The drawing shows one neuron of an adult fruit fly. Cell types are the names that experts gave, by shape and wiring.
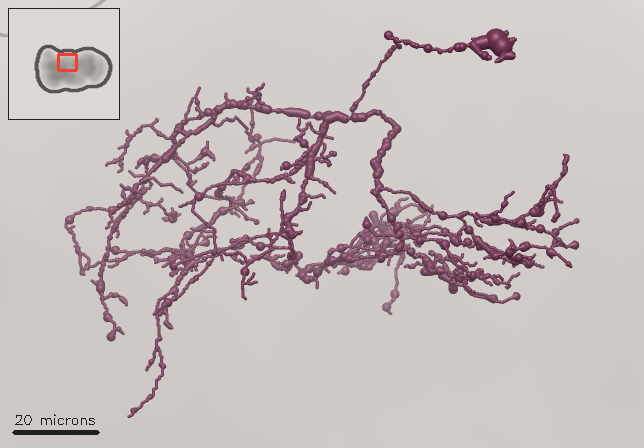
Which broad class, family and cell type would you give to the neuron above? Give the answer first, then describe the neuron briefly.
This is a central-brain intrinsic neuron. The family is hemilineage SLPpm3. The cell type is SLP442. The cell body is at the upper right of the picture. From left to right in the picture it spans about 120 microns. The picture shows more than a hundred branch ends.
